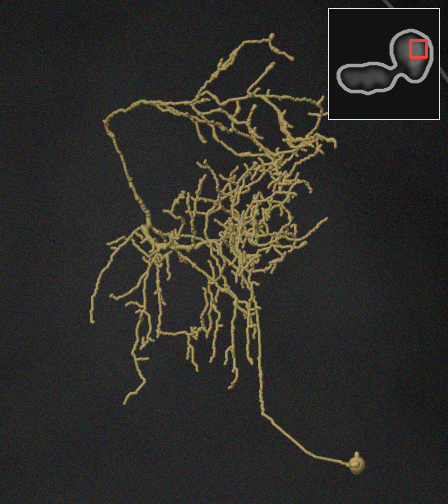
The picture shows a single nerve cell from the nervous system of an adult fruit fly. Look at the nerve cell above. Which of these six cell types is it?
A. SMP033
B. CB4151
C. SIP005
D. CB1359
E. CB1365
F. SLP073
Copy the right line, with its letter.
F. SLP073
